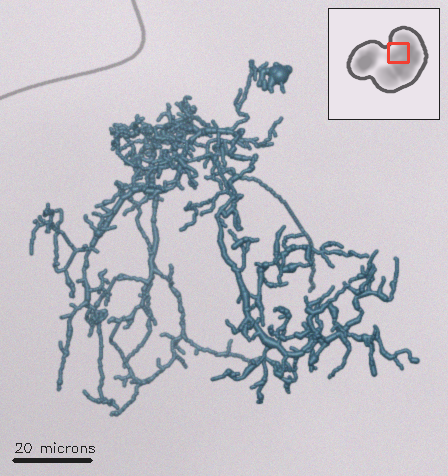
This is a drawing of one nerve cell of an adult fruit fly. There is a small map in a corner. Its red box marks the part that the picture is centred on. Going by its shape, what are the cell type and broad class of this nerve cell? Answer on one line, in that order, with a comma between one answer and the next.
GNG306, central-brain intrinsic neuron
